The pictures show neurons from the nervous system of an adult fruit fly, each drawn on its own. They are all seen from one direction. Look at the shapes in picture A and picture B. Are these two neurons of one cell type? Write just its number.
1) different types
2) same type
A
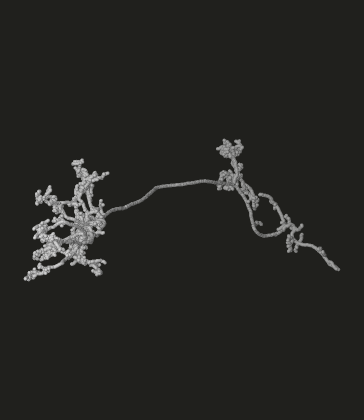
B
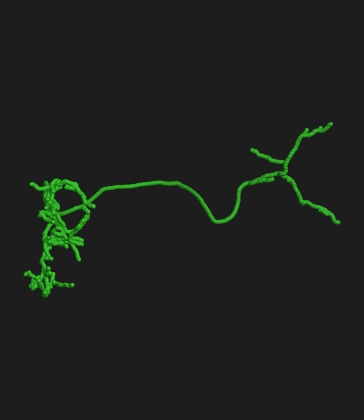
1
